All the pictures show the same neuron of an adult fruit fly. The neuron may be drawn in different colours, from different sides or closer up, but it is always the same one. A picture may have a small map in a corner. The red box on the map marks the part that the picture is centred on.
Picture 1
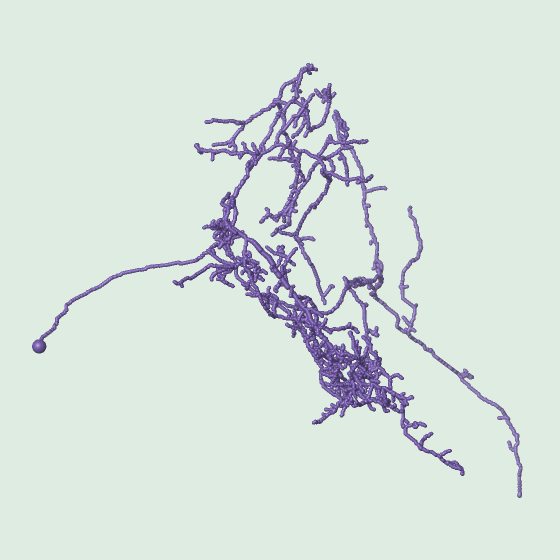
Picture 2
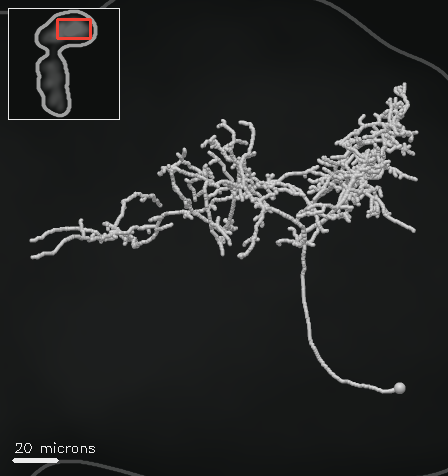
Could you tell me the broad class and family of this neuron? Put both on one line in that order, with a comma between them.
central-brain intrinsic neuron, hemilineage DL1_ventral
